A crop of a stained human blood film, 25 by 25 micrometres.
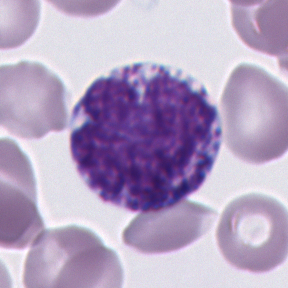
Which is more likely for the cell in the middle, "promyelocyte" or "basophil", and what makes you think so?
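It's a basophil.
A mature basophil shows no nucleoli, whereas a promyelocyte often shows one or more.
Here coarse dark purple granules pack the cell, about 13 micrometres across, right out to its edge and over the nucleus, so you can't trace its outline; only small pale gaps show near the top and left edge.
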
